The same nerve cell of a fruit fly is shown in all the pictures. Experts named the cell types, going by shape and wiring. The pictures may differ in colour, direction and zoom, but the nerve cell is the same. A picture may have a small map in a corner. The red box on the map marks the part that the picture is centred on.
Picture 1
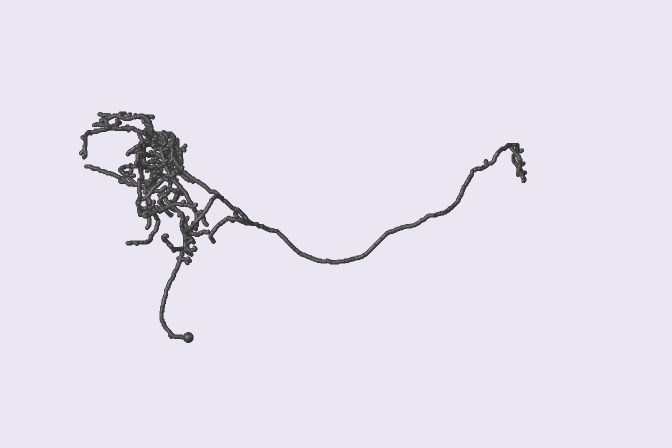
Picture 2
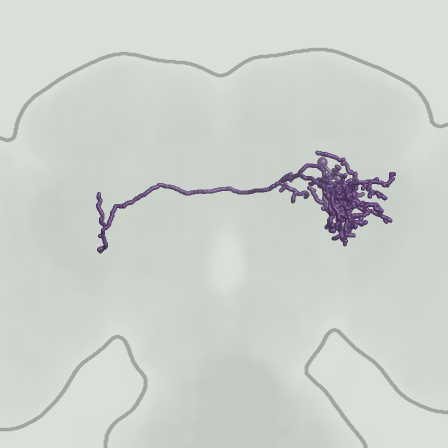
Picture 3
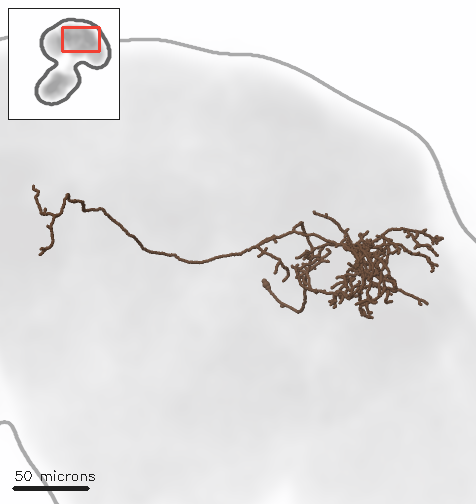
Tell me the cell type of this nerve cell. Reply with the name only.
AVLP527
